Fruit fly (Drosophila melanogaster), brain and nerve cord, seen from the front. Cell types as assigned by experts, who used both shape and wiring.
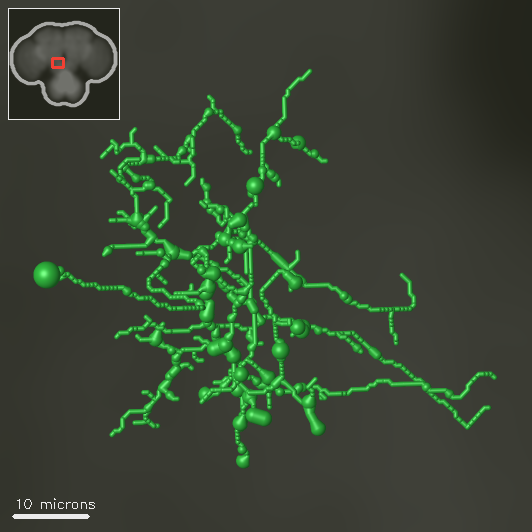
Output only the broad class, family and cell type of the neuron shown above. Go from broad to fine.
central-brain intrinsic neuron; hemilineage TRdl_b; GNG279_b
